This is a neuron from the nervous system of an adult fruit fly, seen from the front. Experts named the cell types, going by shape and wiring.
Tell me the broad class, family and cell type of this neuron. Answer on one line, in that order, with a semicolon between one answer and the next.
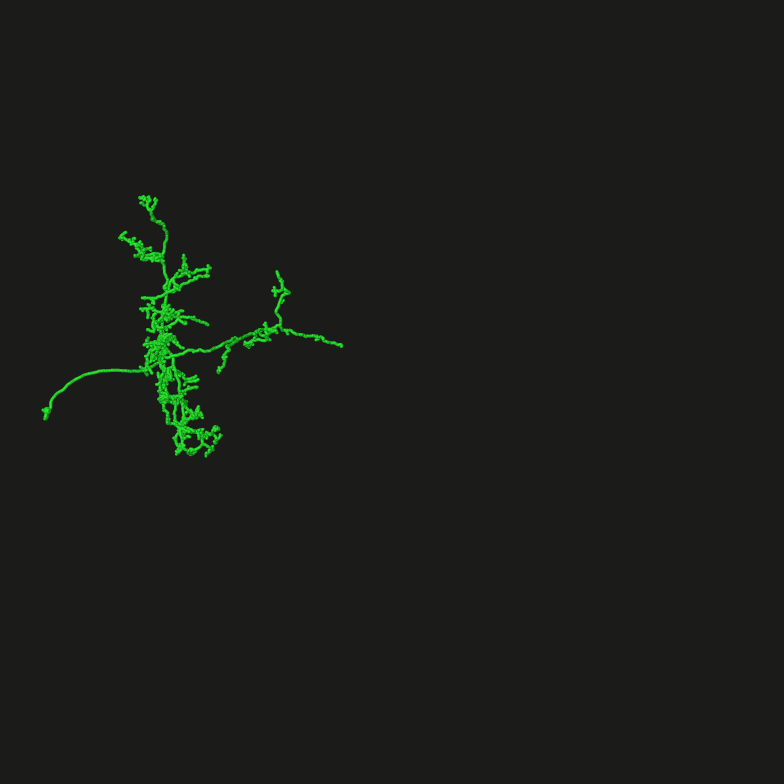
central-brain intrinsic neuron; hemilineage VLPl2_medial; AVLP168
